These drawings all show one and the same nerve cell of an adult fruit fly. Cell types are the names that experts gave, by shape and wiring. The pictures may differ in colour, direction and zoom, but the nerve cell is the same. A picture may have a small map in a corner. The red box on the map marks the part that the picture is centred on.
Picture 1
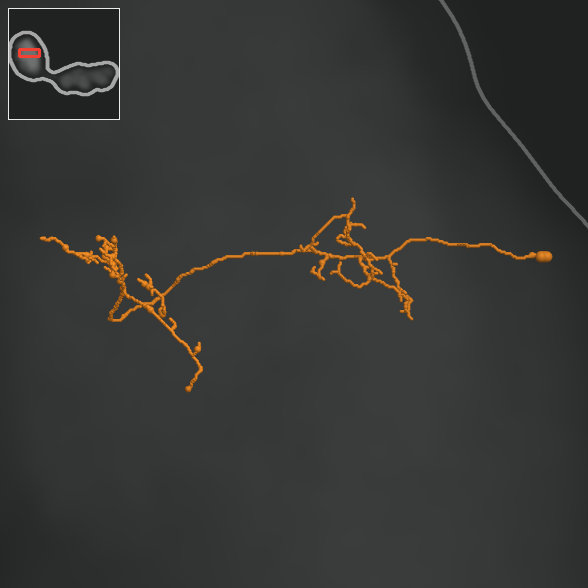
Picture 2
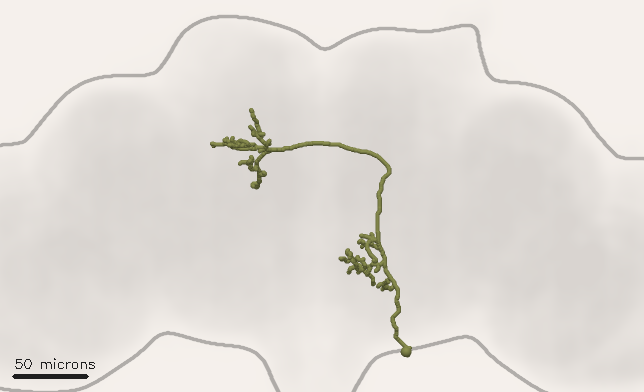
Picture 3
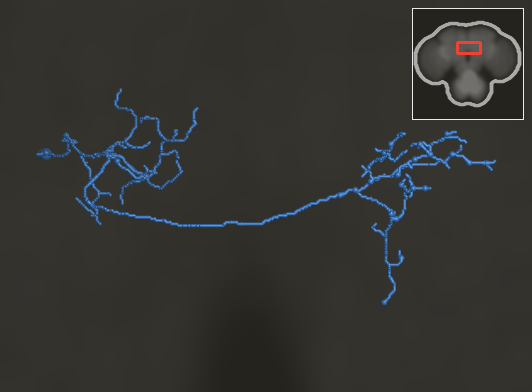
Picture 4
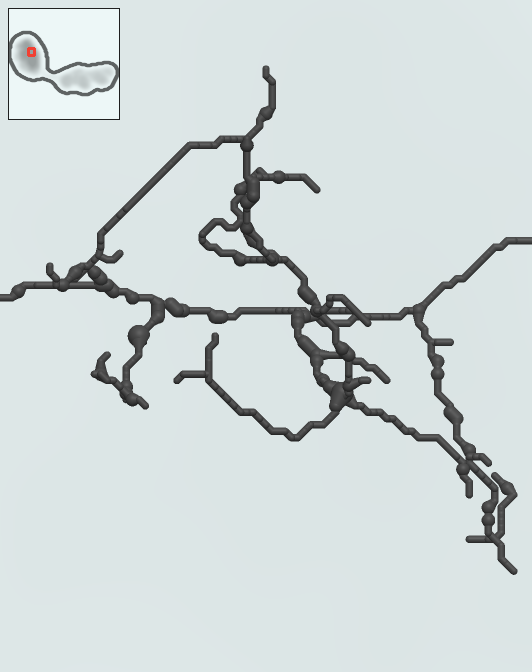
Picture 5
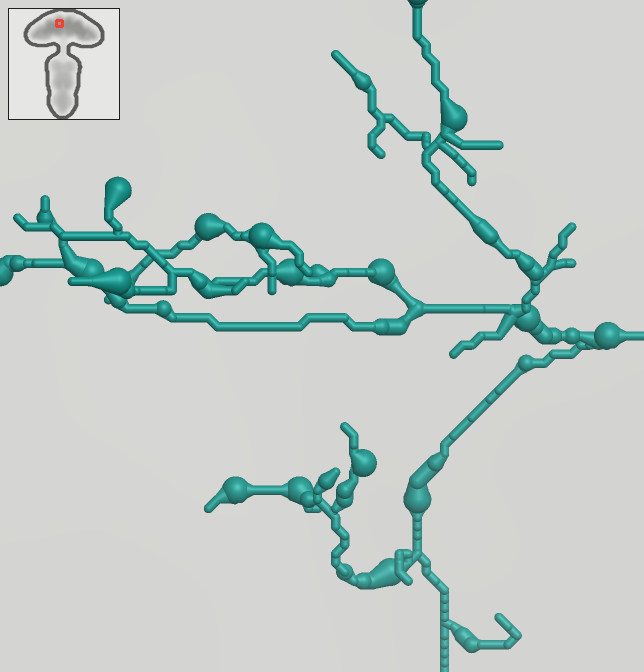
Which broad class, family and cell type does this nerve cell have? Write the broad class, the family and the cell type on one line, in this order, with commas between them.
central-brain intrinsic neuron, hemilineage DM5_central, IB084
